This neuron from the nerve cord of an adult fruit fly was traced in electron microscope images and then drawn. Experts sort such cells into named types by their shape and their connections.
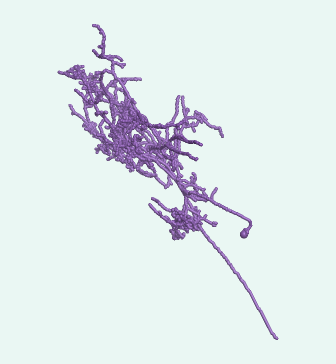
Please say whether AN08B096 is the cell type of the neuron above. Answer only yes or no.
no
